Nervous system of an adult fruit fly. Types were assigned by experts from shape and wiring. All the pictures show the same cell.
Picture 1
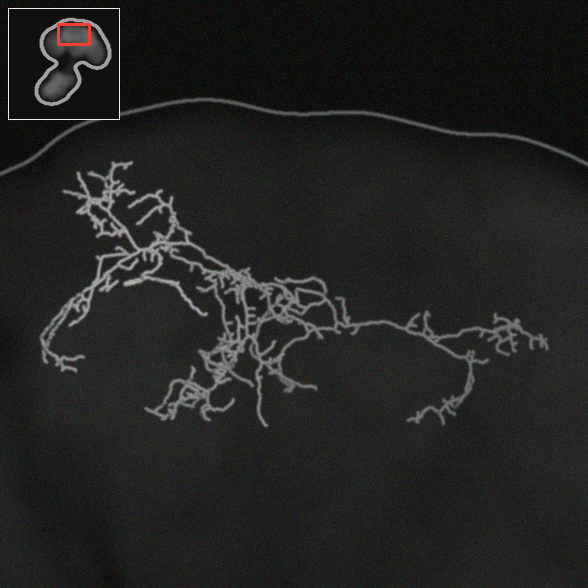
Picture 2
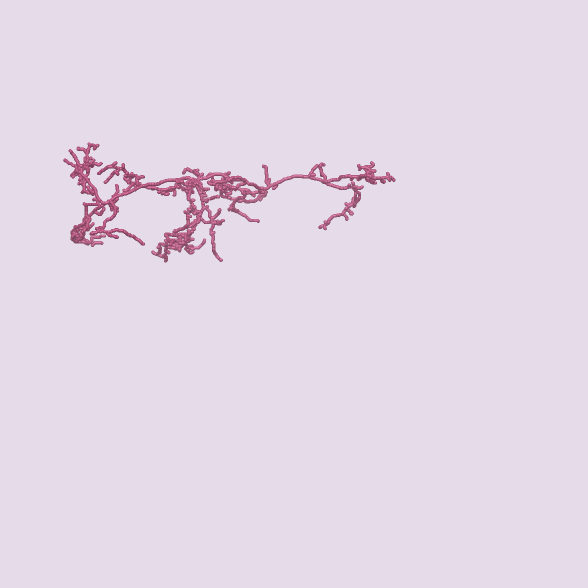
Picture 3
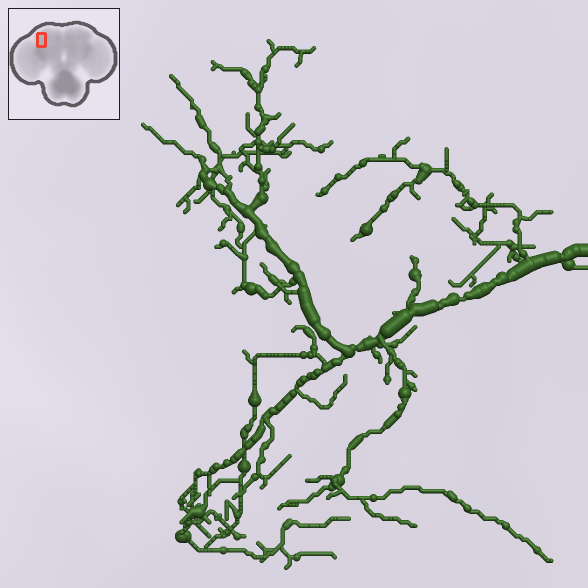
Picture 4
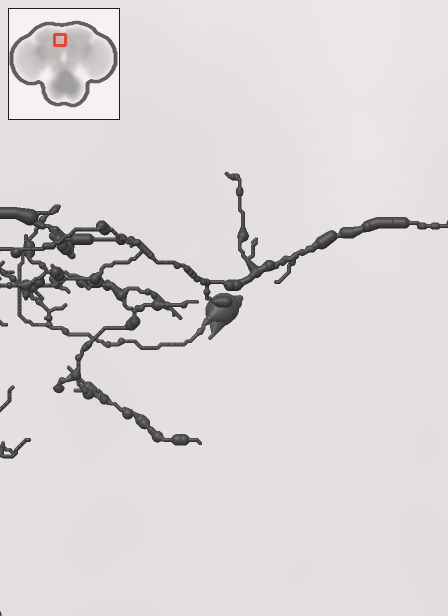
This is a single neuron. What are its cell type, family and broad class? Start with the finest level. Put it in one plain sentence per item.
Type CL159 of hemilineage DM4_dorsal, a central-brain intrinsic neuron.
